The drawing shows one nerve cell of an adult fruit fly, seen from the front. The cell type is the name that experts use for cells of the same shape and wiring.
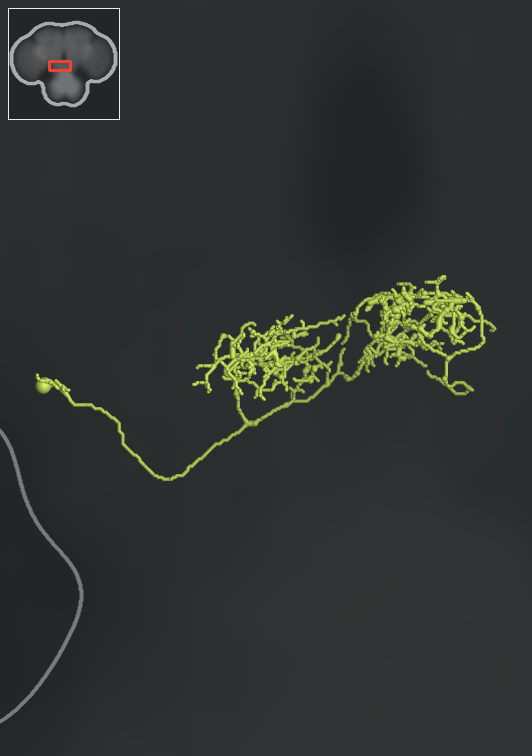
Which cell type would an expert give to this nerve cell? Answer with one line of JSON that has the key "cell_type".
{"cell_type": "GNG482"}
